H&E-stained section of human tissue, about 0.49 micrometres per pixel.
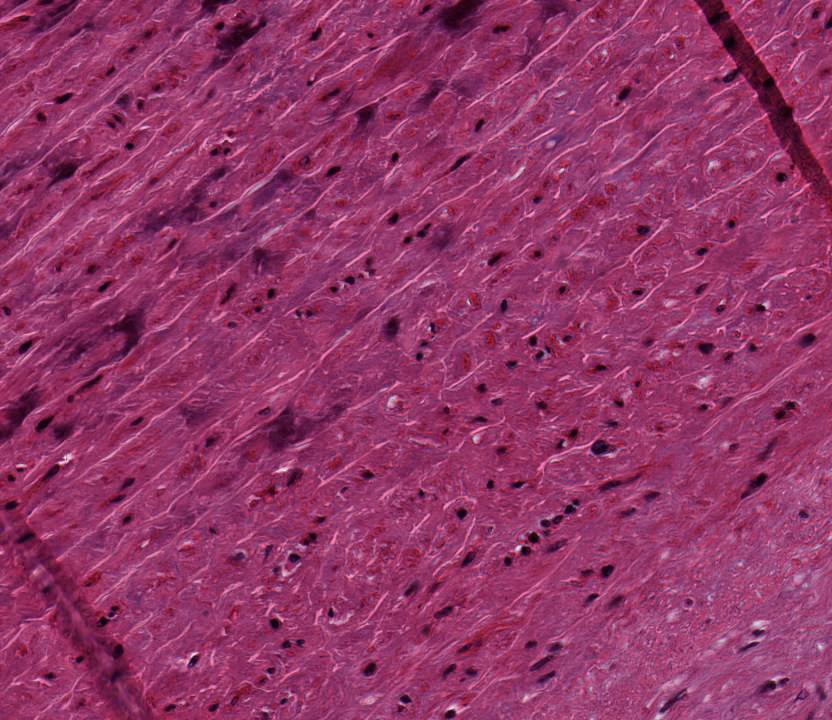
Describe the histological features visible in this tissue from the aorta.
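Start with the fine, wavy pale clefts running in parallel on a diagonal, lower left to upper right, across most of the field. Just below the centre, several nuclei lie in a short row along the direction of the fibres. Search everywhere: there is no epithelium, no gland, no fat cell. One dark straight band crosses the upper right corner and another the lower left; these are likely folds.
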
